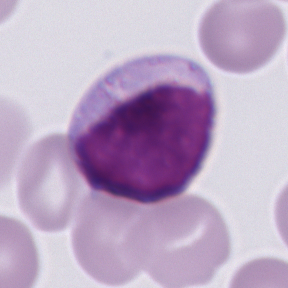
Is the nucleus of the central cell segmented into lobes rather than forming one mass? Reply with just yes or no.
No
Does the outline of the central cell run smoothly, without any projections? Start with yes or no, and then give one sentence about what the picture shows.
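Yes. The cell outline is smooth and rounded, with no surface projections.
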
